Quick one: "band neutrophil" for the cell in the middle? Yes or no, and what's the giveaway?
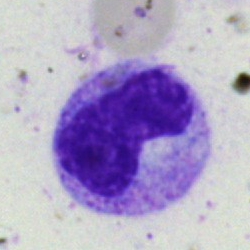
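Item one, the nucleus: bean-shaped, notched on its right side.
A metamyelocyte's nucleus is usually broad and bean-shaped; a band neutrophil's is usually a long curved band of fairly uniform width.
So the nucleus counts for metamyelocyte and against band neutrophil. Item two, the chromatin: dark purple, coarsely clumped, which both names allow.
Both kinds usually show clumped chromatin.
Otherwise: smooth round outline, no nucleoli, cytoplasm widest lower right, pale patch in the notch. Verdict: metamyelocyte, not band neutrophil.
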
